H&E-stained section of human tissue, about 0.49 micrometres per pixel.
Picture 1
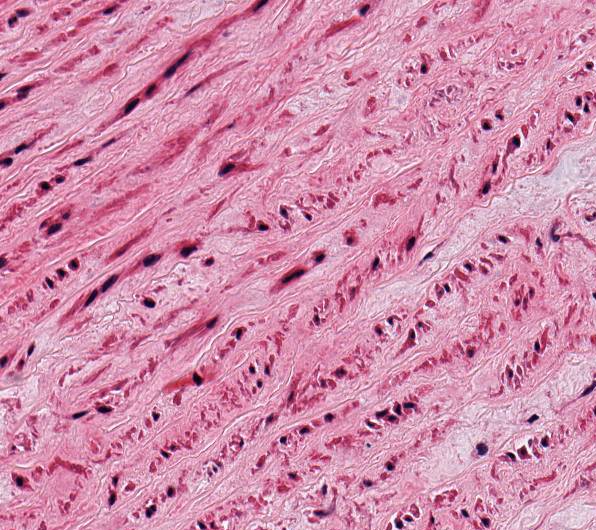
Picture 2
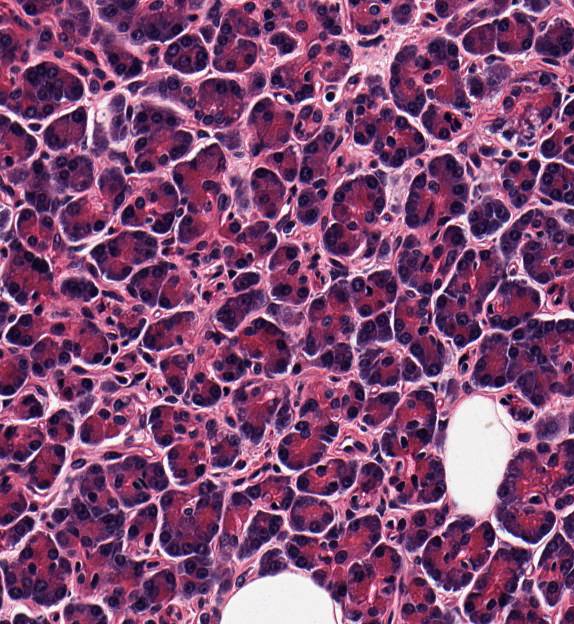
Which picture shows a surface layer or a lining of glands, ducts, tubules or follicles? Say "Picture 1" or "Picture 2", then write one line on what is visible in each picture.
Picture 2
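What picture 1 shows: No epithelium or glands are present anywhere in the field.
What picture 2 shows: Small rounded acini lie closely packed across the whole field, with no broad septa dividing them into lobules.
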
